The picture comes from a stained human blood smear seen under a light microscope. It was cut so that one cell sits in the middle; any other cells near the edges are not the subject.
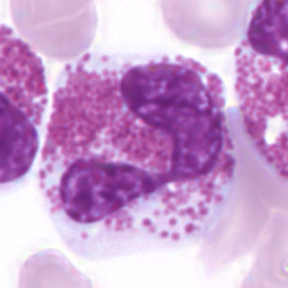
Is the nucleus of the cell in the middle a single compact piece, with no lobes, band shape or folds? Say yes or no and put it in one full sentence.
No, the nucleus is made up of distinct lobes rather than one piece.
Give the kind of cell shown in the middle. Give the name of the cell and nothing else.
eosinophil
